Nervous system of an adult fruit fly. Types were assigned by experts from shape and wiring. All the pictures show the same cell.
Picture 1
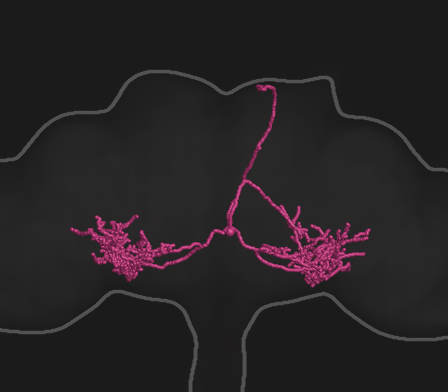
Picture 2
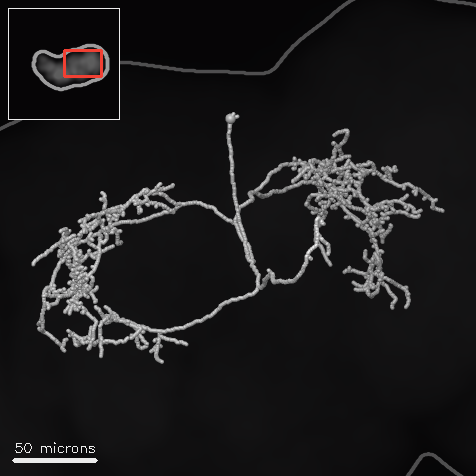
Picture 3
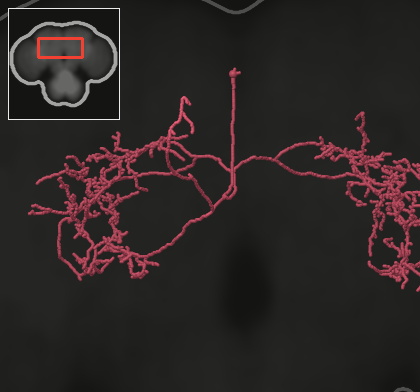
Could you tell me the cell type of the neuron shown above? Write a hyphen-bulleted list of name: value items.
- cell type: PLP132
